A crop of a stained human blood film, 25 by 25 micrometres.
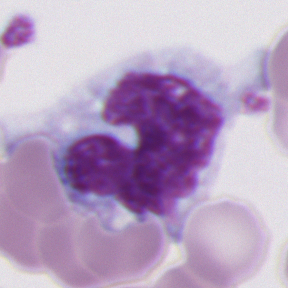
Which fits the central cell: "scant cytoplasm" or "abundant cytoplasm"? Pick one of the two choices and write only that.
Abundant cytoplasm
